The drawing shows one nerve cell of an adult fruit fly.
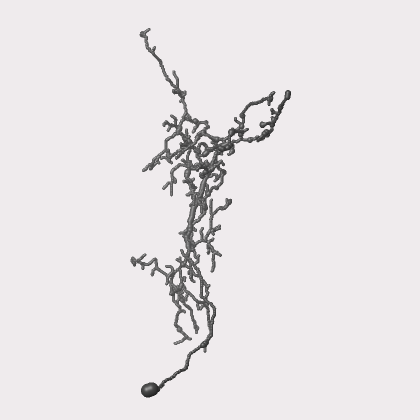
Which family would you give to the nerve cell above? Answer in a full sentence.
The family is hemilineage FLAa1.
